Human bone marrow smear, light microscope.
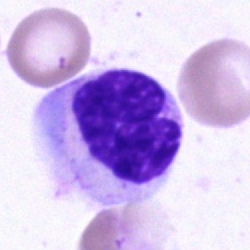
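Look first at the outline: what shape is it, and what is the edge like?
It is roughly round, and the edge is smooth.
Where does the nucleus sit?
Off-centre, toward the upper right of the cell.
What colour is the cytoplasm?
A pale blue-grey, and it holds no coarse dark granules.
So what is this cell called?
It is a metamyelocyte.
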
